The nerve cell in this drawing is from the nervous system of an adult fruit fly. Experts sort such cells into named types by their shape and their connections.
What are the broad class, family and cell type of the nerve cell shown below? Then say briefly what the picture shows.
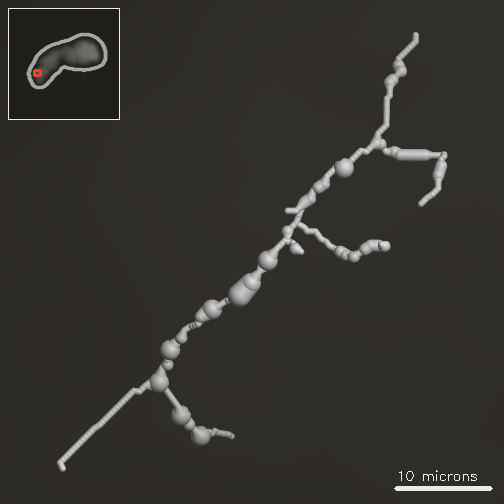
This is a sensory neuron entering the nerve cord. The name of its family is class mechanosensory tactile. Its cell type is SNta45. No cell body is drawn. From top to bottom in the picture it spans about 45 microns. It has a dozen or fewer branch ends.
